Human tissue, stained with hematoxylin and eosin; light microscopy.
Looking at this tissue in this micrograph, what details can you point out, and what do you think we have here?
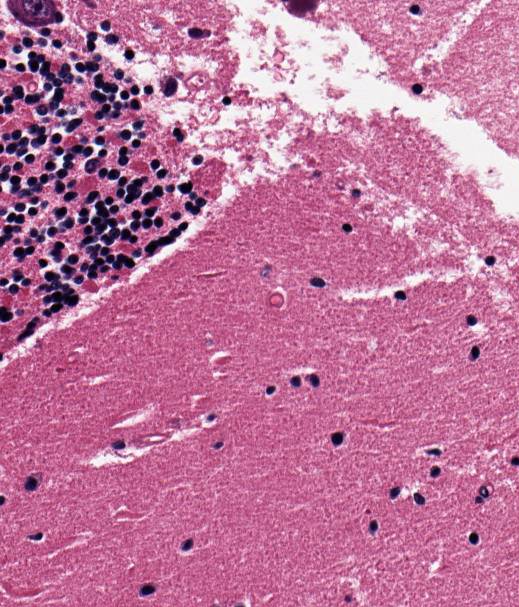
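At upper left, a densely cellular band meets, along a diagonal boundary, the sparsely cellular pink layer that fills the rest of the field. The band is made of closely packed small round nuclei staining very dark, with scant visible cytoplasm. The pink layer is finely granular to fibrillar, with no distinct cell borders and only a few small dark nuclei scattered widely. This tissue is cerebellum.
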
